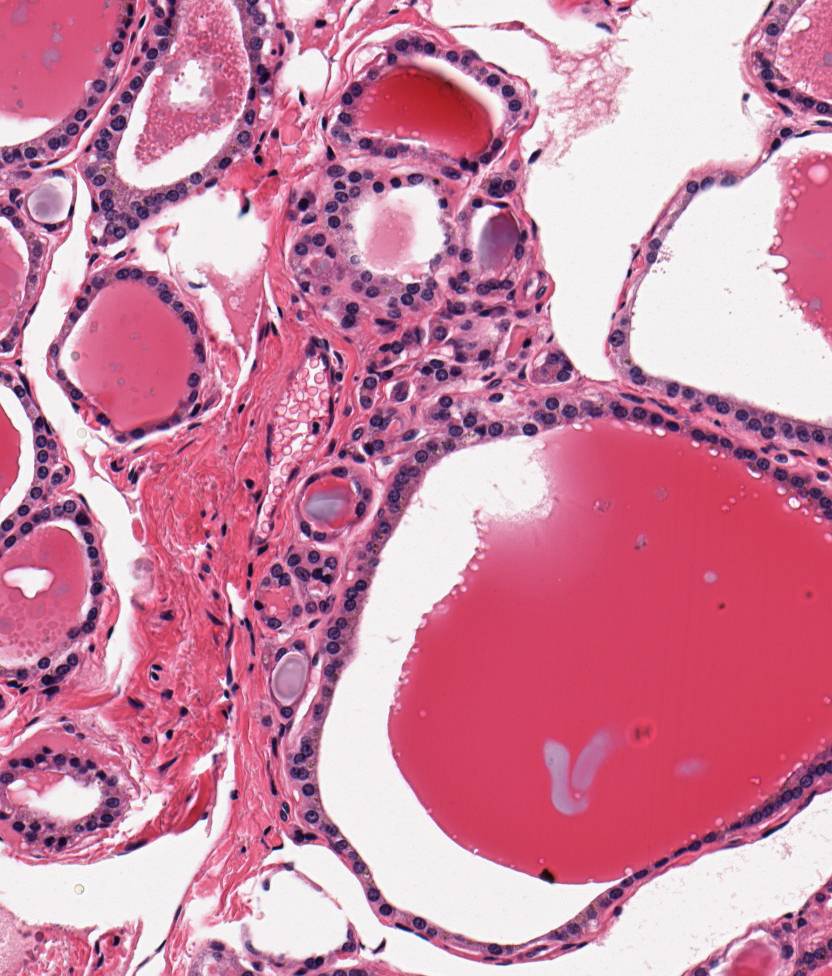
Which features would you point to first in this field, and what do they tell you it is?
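The structure shown is the thyroid follicle. The field is made of rounded follicles of widely varying size, each lined by a single layer of cuboidal to flattened epithelial cells with round, dark nuclei of fairly even size.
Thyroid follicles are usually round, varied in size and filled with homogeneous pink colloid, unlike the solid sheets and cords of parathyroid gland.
The largest follicle, at lower right, is filled with homogeneous deep pink colloid.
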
